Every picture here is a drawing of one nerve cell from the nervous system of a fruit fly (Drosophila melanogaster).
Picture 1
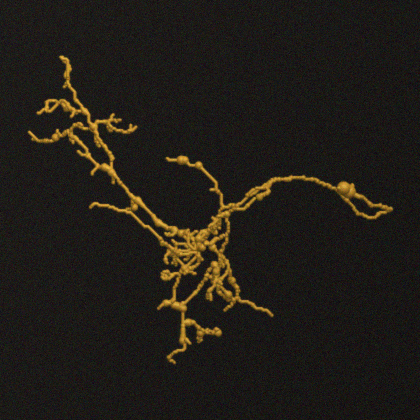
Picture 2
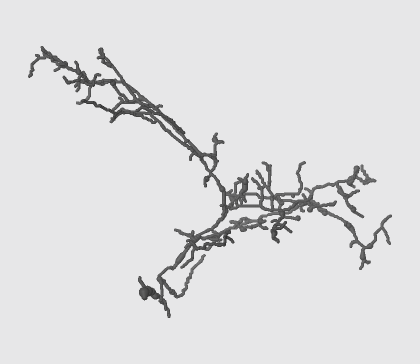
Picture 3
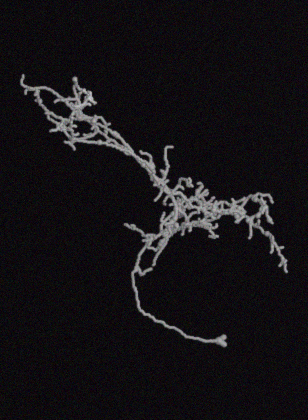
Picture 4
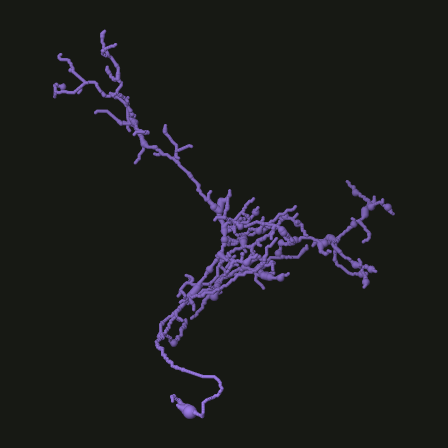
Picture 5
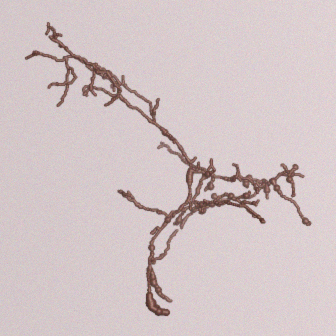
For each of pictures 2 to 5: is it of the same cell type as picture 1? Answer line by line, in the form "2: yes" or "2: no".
2: no
3: no
4: no
5: yes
